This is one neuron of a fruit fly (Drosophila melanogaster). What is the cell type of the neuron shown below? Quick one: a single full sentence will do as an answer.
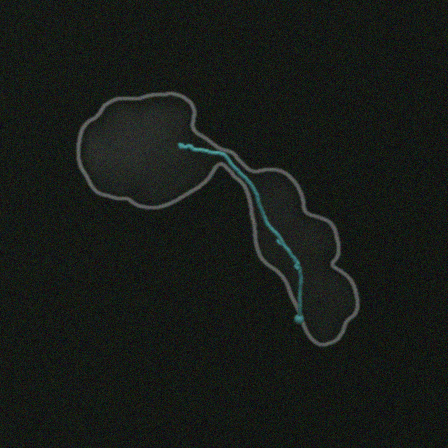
The cell type held by this neuron is SApp.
